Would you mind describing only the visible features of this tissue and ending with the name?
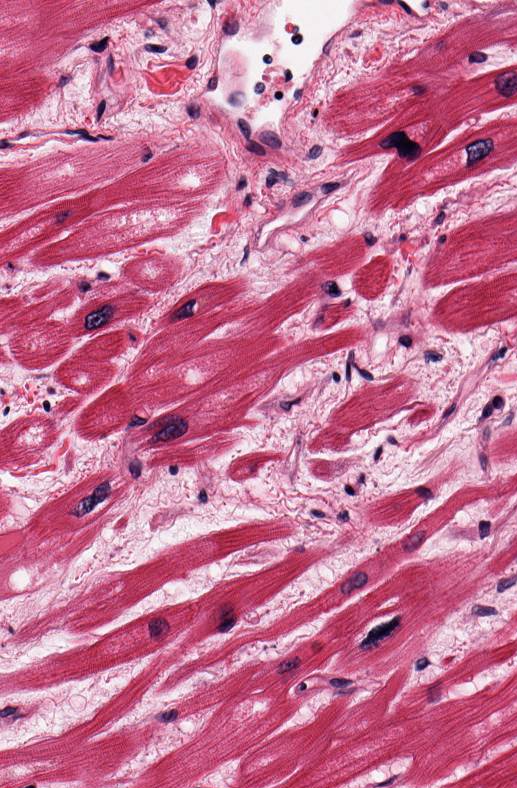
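Each muscle fibre has one central nucleus. Some nuclei, as near the upper and lower right, are enlarged, dark and irregular. A small empty space at top centre holds a few small round dark cells. No fat cells appear. This is atrial appendage of the heart.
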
